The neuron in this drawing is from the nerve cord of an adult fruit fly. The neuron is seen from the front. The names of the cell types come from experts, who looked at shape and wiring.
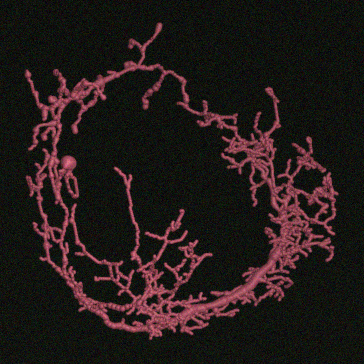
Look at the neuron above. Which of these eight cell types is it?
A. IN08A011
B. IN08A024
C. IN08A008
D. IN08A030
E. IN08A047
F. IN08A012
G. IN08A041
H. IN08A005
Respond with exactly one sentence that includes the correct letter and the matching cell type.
The neuron's type of cell is IN08A012, as in option F.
